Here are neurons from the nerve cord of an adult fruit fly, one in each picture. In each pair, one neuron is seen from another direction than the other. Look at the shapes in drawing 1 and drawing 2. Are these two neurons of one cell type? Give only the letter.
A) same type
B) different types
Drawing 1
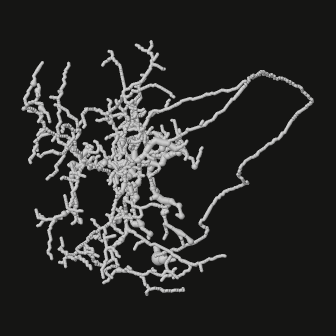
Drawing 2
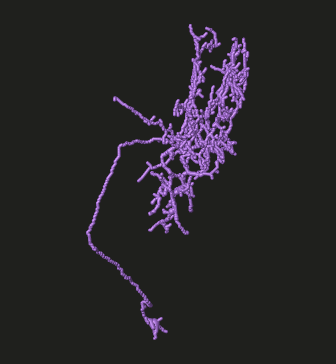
A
